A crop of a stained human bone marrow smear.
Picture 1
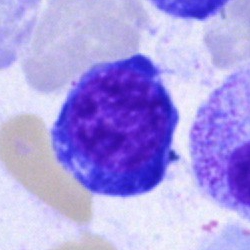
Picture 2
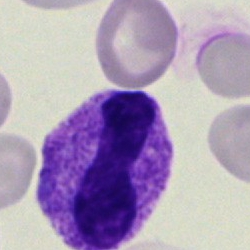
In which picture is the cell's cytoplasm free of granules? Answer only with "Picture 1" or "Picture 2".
Picture 1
